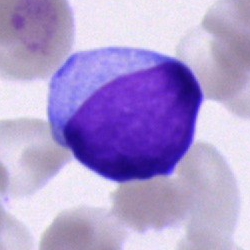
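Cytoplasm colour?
Pale blue, with no distinct granules.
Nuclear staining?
Deep purple, fairly even throughout.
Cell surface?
No projections or blebs.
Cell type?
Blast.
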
